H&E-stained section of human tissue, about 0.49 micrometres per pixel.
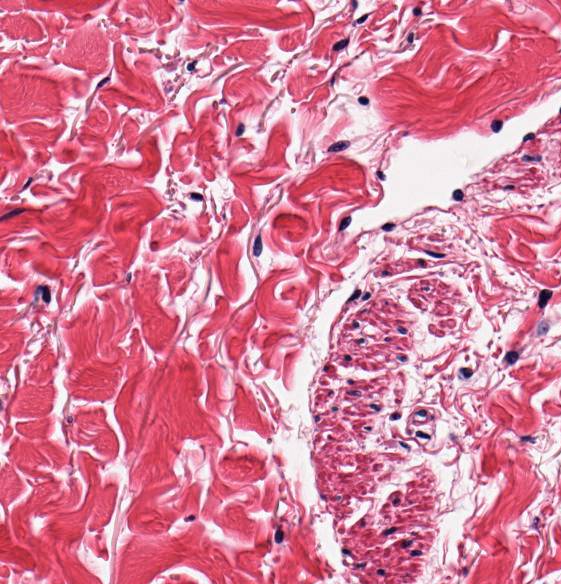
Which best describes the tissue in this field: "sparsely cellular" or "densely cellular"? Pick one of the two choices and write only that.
Sparsely cellular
